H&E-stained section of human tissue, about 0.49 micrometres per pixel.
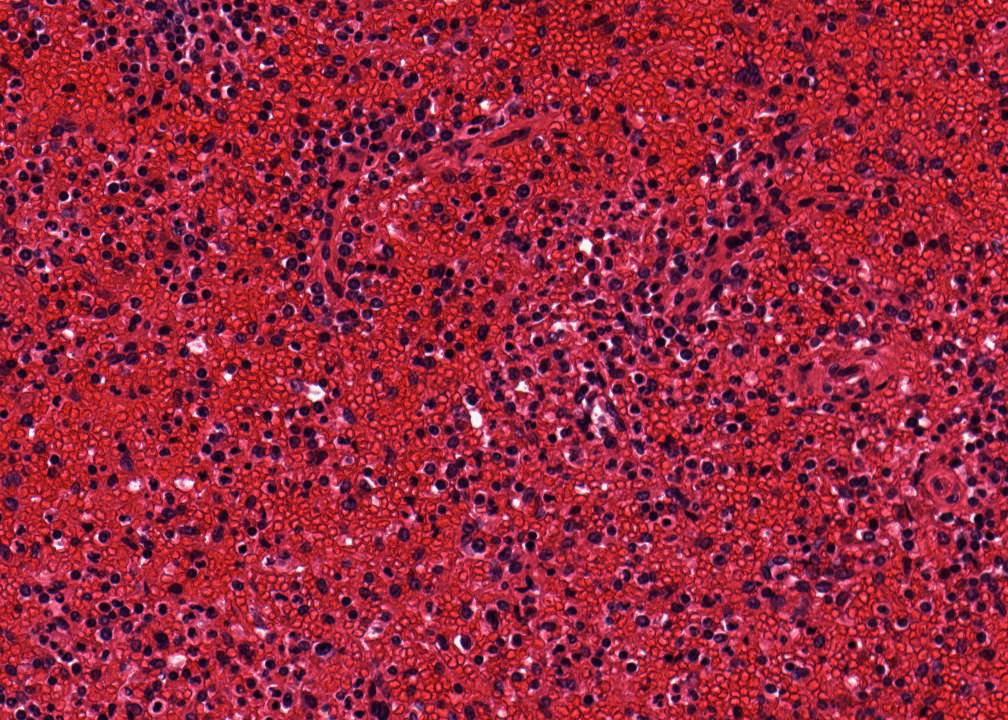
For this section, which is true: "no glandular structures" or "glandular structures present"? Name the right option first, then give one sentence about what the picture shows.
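No glandular structures. No epithelium or glands are present anywhere in the field.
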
